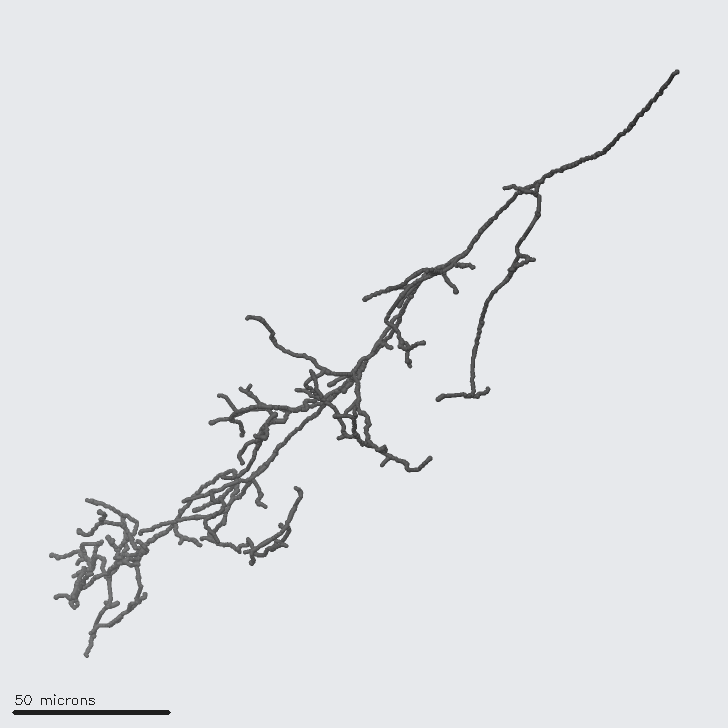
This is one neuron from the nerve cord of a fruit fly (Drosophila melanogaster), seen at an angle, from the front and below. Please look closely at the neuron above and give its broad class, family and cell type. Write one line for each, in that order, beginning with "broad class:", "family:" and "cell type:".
broad class: descending neuron
family: hemilineage PSp2
cell type: DNp38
